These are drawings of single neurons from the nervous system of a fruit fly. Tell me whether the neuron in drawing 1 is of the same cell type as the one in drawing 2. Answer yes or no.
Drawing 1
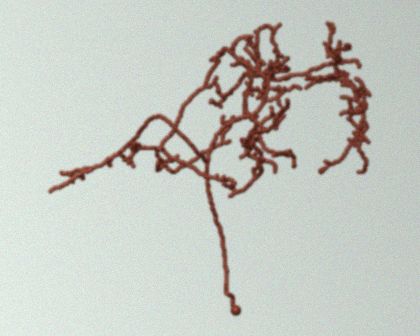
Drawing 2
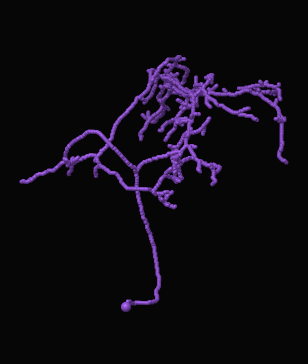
yes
